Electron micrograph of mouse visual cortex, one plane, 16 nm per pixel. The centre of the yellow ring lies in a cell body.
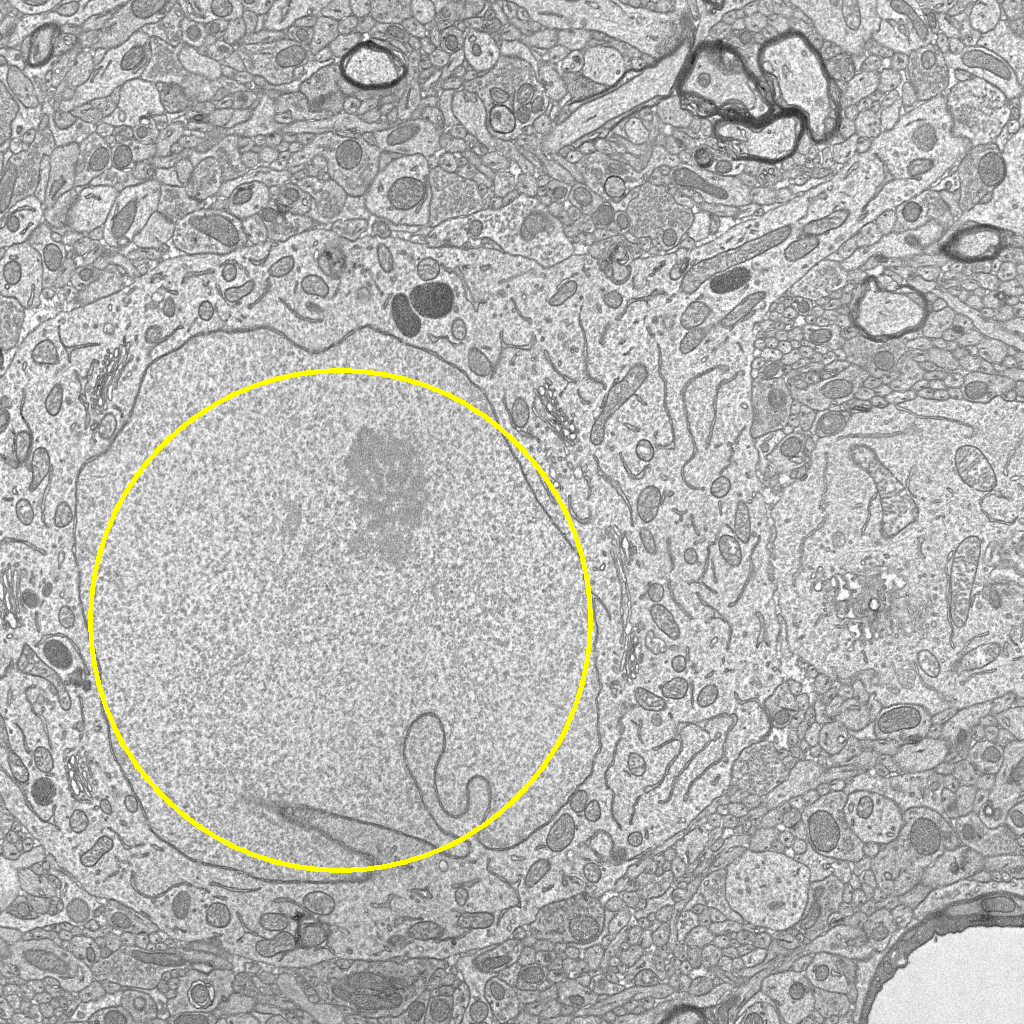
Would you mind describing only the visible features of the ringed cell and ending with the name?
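Nucleus large, roundish, wholly within picture. Deep, narrow envelope infolding reaches in at lower right. Chromatin pale, evenly dispersed; no dark band lining envelope. Large, irregular, mottled grey nucleolus in upper half. Inhibitory neuron.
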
